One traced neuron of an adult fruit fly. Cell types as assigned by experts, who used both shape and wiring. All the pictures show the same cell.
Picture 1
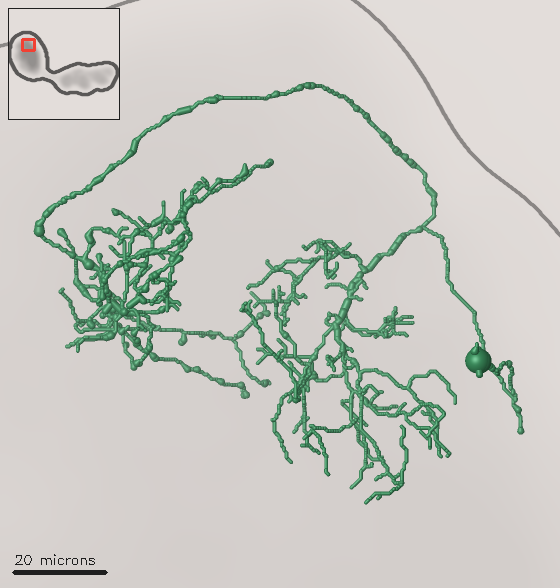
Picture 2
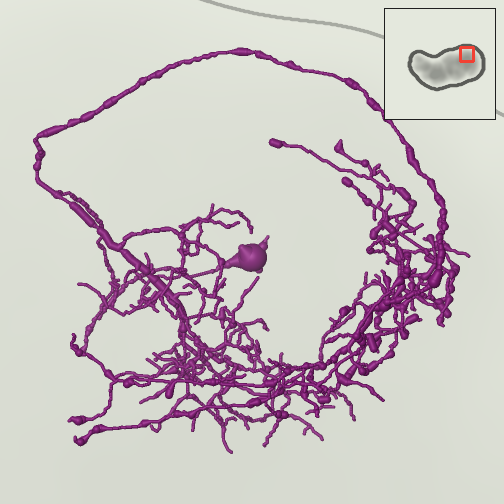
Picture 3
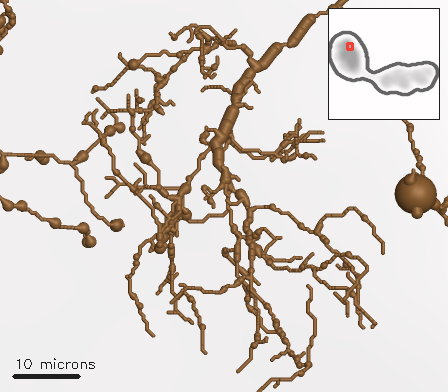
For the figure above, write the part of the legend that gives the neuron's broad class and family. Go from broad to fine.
central-brain intrinsic neuron; LHPV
